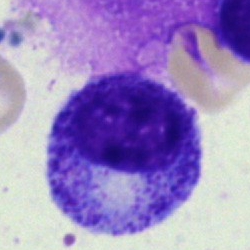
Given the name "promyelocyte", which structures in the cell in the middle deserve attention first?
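Let me begin with the nucleus: it isn't divided into lobes.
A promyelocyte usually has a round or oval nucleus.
An undivided nucleus sits well with that. The chromatin is dark purple and dense. In the cytoplasm I see coarse dark purple granules.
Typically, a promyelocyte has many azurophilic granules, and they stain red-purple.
Granules are there, as expected, but these look dark purple rather than red-purple. One more thing: a pale, almost clear patch lies in the cytoplasm just below the nucleus.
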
